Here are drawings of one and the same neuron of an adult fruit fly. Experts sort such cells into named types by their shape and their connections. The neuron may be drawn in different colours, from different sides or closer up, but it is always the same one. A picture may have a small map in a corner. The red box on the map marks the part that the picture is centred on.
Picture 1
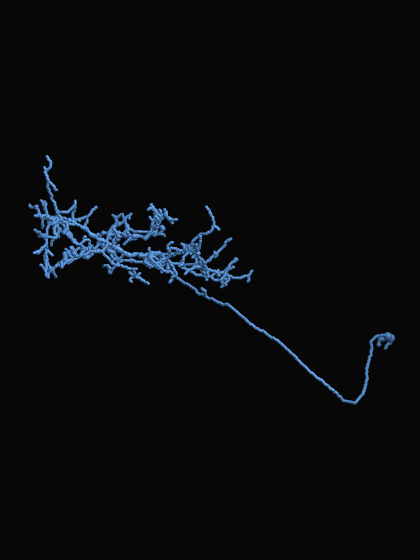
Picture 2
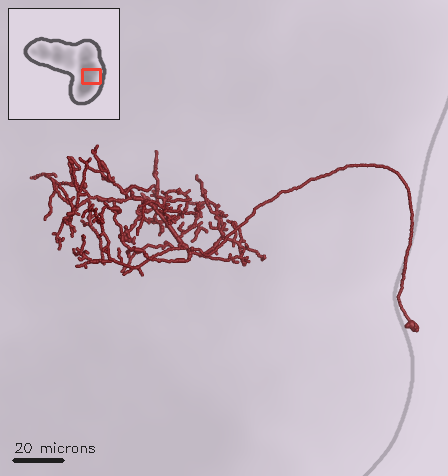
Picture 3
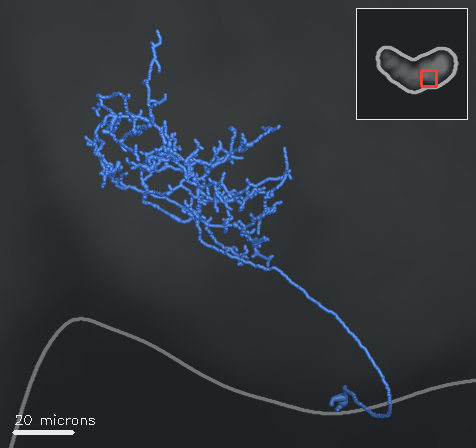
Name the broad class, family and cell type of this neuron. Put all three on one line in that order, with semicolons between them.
central-brain intrinsic neuron; hemilineage MD3; AMMC032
